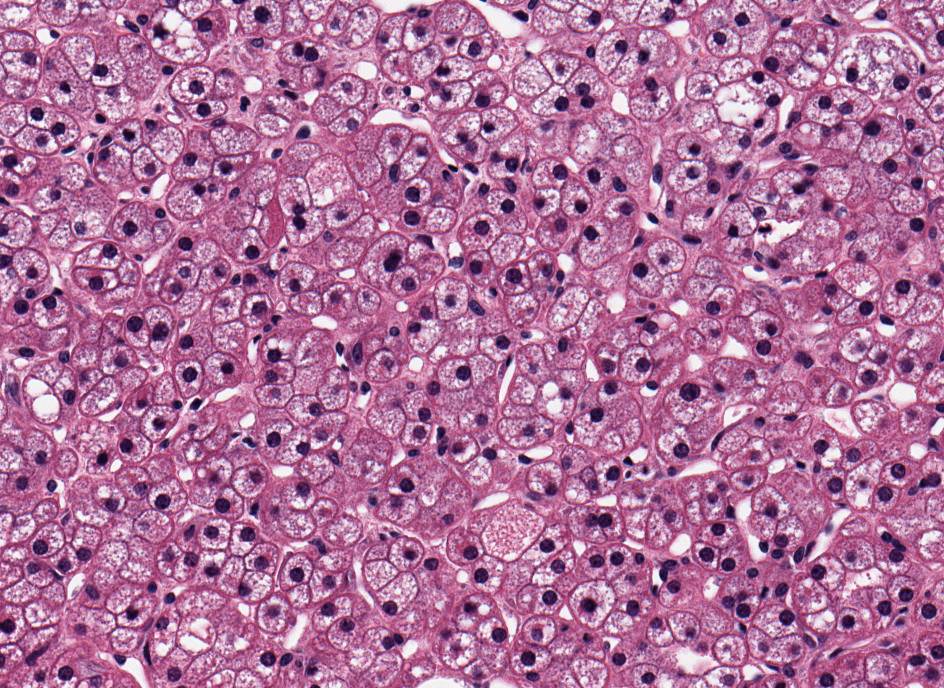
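Adrenal gland, haematoxylin and eosin stained section. First, the cells have abundant pale cytoplasm, finely vacuolated and bubbly. Second, many nuclei carry a small, distinct dark nucleolus. Third, the cell borders are sharp, pink and clearly outlined. Finally, thin delicate septa run between the cell nests, carrying slender capillaries with flattened, elongated nuclei.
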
